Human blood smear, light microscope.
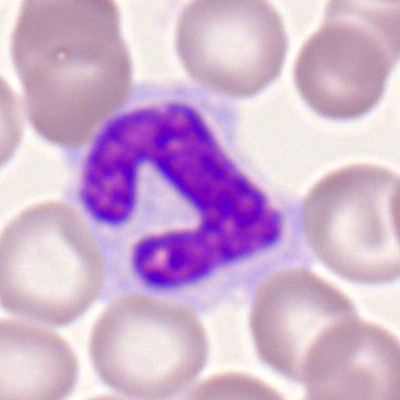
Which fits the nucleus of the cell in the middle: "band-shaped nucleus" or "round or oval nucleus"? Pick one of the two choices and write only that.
Band-shaped nucleus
